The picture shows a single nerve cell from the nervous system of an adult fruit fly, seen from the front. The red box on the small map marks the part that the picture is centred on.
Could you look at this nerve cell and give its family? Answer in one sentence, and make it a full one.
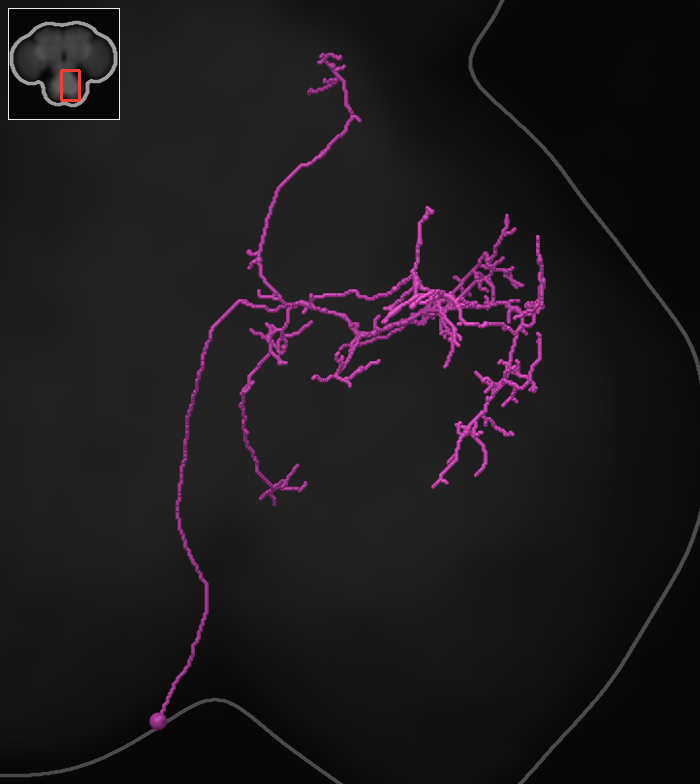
One member of family hemilineage 06B is this nerve cell.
